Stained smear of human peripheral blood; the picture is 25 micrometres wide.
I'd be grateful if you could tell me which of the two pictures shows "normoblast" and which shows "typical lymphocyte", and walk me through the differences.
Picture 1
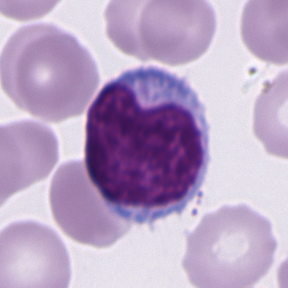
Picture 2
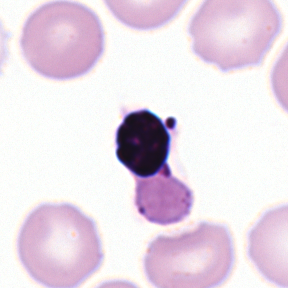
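The typical lymphocyte is in picture 1, and the normoblast is in picture 2. The clearest difference is in the chromatin. In picture 1 it is dense and clumped in a mottled pattern, while in picture 2 it is so dense that it stains almost black-purple.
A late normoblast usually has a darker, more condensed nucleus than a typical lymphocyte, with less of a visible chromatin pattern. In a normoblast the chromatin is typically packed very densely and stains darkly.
The lymphocyte measures about 14 by 11 micrometres, and its nucleus, about 11 micrometres across, fills about 70% of the cell's area.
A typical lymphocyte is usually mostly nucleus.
Its outline is round to slightly oval, the nucleus has a notch in its upper edge, and fine hair-like projections line the lower edge of the cell. No distinct granules are seen in its cytoplasm. A few small purple dots lie just outside the lower right edge of the lymphocyte. In the normoblast, the nucleus is smaller than the surrounding red cells, shows no nucleoli, and has no broad rim of cytoplasm around it. A pale pinkish-lilac rounded body is joined to the lower side of its nucleus by a short dark neck, and a small dark round dot lies just off the nucleus at the upper right.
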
